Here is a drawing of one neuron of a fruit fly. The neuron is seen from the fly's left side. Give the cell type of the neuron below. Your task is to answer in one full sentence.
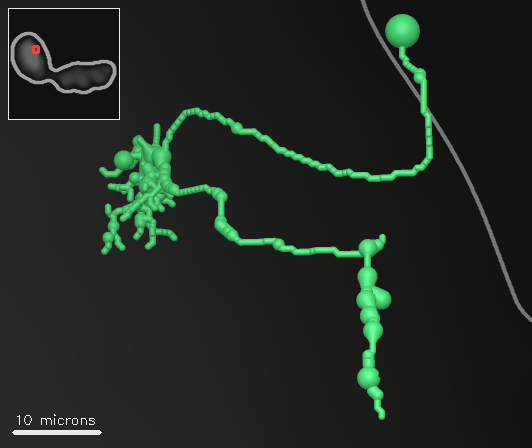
For this neuron, the cell type is T5c.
